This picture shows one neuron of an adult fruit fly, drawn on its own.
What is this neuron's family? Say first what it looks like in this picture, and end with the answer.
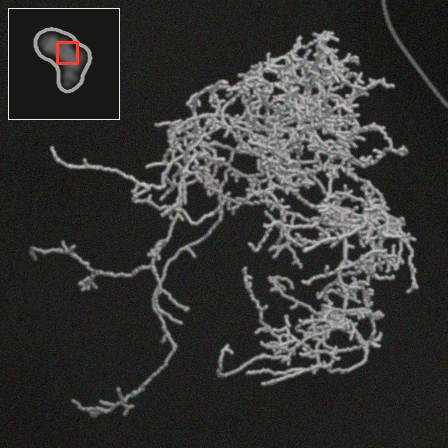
The picture shows more than a hundred branch ends. As drawn here it is about as wide as it is tall. Its broad class is central-brain intrinsic neuron. Its family is hemilineage VLPa1_lateral.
